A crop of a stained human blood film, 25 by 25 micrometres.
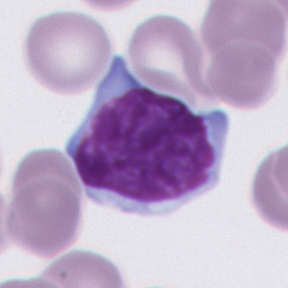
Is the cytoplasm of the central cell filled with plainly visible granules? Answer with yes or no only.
No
